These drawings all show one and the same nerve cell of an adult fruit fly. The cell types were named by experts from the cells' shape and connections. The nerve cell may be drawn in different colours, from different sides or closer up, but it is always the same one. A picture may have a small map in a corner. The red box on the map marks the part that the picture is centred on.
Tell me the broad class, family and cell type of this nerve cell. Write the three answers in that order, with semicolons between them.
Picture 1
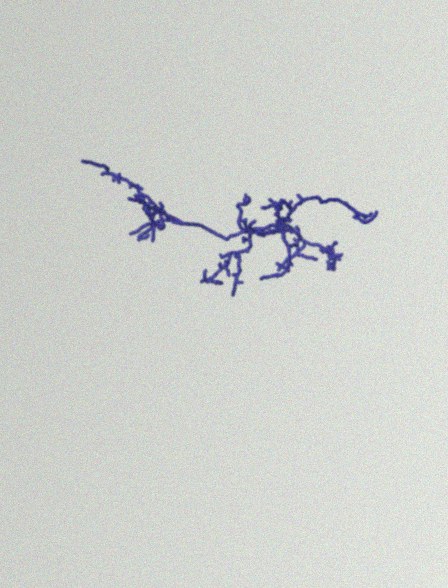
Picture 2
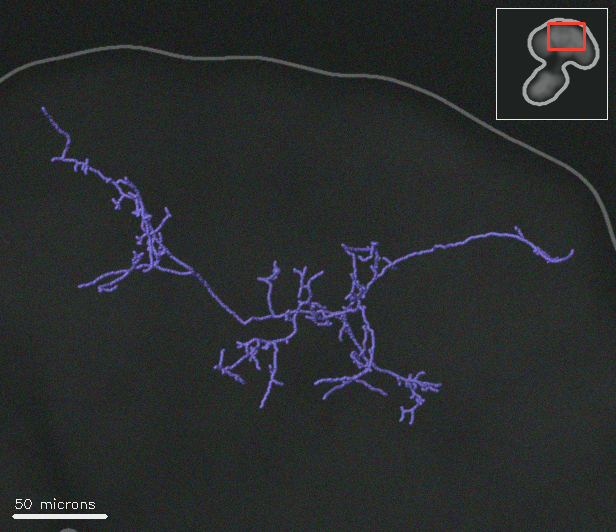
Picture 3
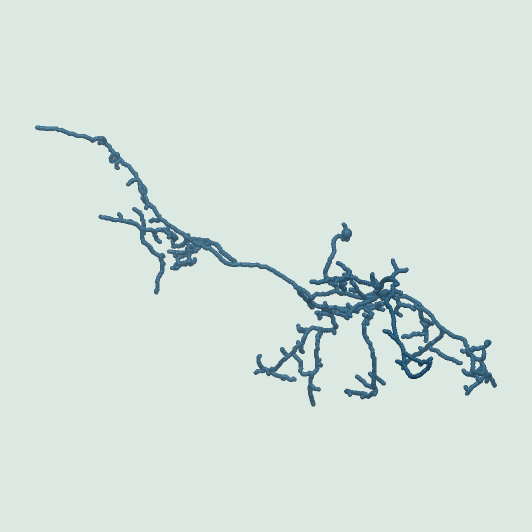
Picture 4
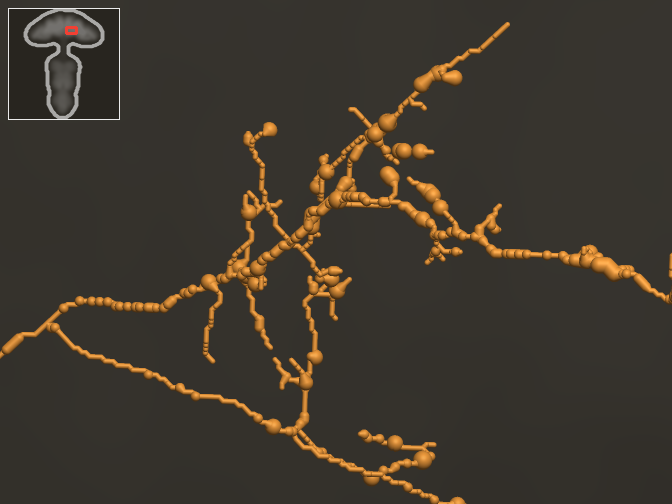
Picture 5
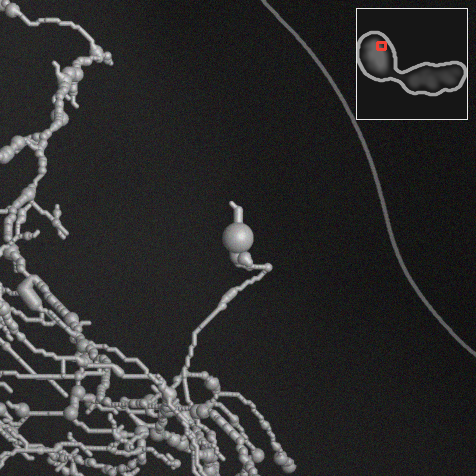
central-brain intrinsic neuron; hemilineage DM1_dorsal; CB3074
